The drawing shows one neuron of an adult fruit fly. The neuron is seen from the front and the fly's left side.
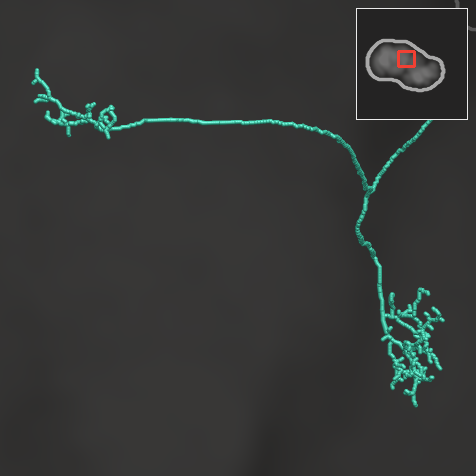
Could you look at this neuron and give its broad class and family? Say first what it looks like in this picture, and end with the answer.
In this view it is about as wide as it is tall. This is a visual projection neuron. The family is hemilineage VPNd2.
